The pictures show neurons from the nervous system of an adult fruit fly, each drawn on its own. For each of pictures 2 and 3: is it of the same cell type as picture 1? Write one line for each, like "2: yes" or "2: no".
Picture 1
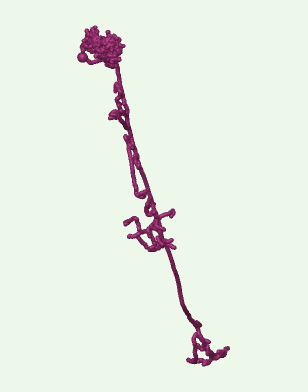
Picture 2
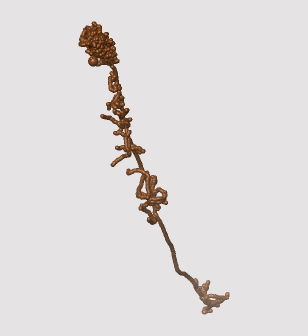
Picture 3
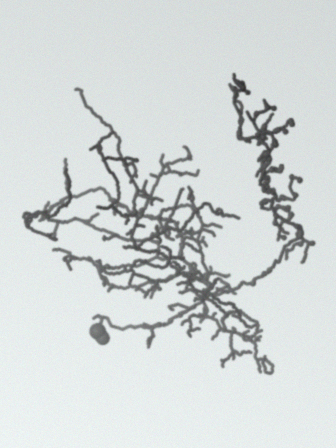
2: yes
3: no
